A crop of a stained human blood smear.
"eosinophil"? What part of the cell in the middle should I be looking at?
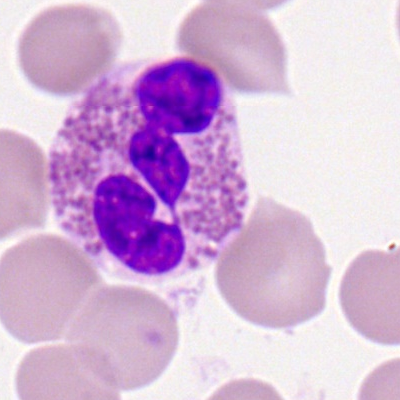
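The dense crop of many pinkish granules packing the cytoplasm goes with an eosinophil.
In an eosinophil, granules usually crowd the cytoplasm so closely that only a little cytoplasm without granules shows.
The nucleus fits less well: it is divided into three lobes, linked in a chain running from the top of the cell to the bottom.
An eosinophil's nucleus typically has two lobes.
The chromatin is dark purple and coarsely clumped.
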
